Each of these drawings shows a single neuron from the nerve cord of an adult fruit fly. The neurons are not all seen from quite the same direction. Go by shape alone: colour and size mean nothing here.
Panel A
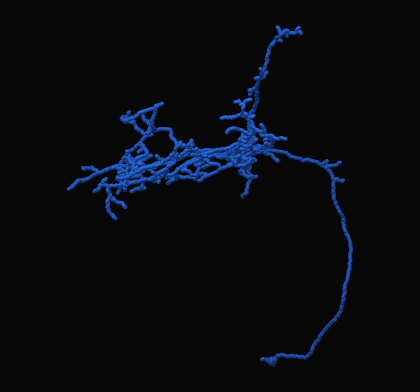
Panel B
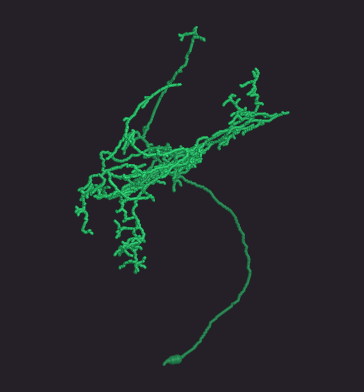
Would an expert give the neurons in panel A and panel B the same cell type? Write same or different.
different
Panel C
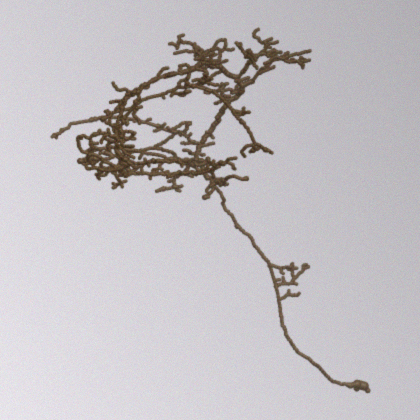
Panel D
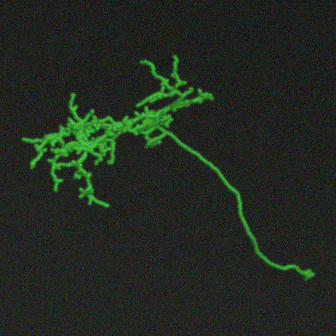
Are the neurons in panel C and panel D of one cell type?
different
